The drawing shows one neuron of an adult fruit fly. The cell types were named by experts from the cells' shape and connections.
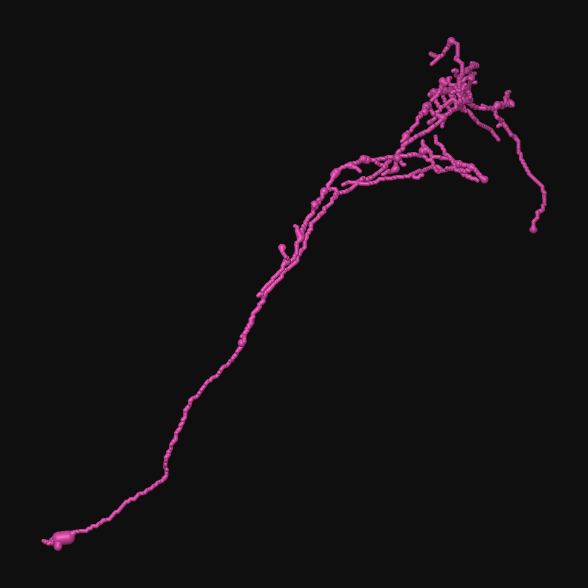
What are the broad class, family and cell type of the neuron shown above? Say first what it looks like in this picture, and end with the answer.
Its cell body lies at the lower left of the picture. In this view it is about as wide as it is tall. This is a central-brain intrinsic neuron. Its family is hemilineage EBa1. The cell type is SMP167.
